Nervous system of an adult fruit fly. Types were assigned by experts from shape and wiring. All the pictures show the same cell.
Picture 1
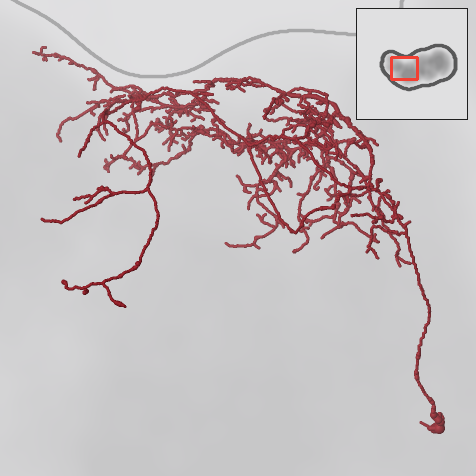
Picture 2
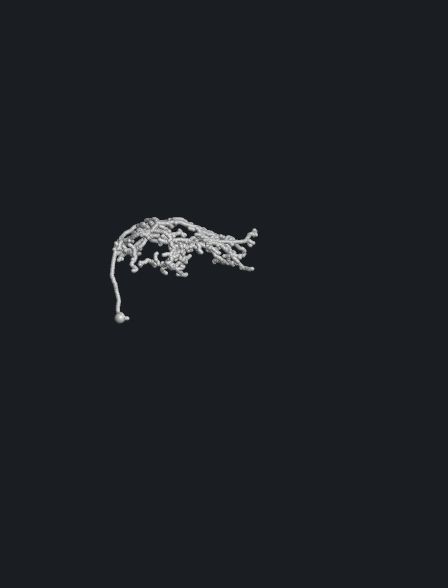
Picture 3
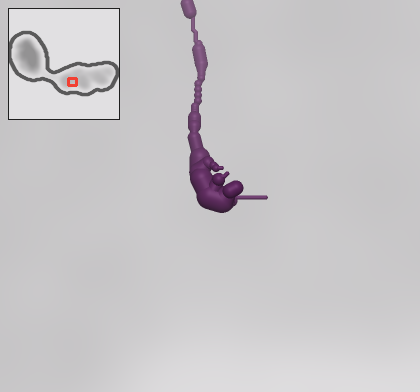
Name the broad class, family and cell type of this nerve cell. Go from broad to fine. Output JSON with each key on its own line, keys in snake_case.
{
 "broad_class": "nerve-cord intrinsic neuron",
 "family": "hemilineage 12A",
 "cell_type": "IN12A018"
}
